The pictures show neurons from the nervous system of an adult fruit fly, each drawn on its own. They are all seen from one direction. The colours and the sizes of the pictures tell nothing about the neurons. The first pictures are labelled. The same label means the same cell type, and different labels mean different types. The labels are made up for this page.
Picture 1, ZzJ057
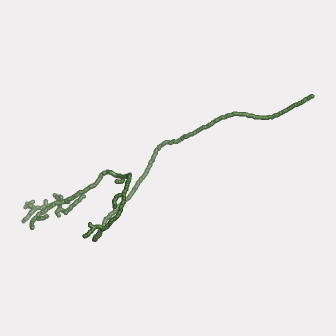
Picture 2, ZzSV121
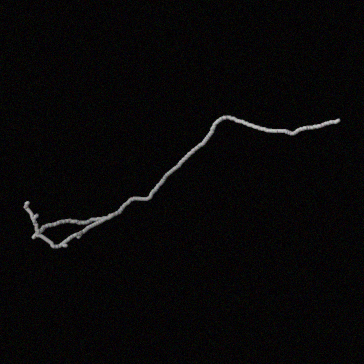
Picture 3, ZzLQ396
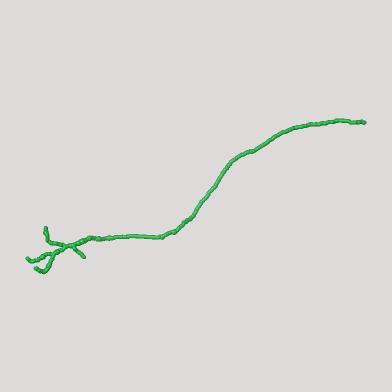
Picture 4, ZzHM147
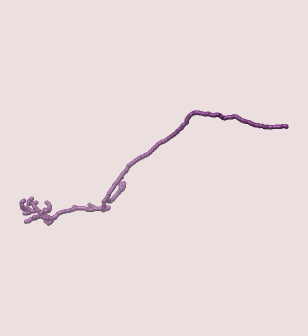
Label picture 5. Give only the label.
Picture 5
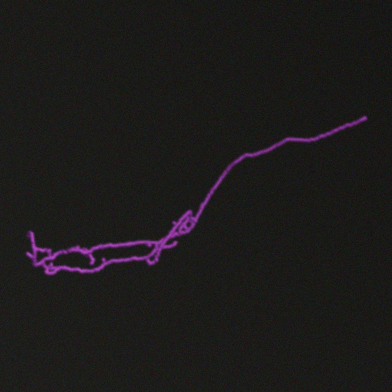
ZzHM147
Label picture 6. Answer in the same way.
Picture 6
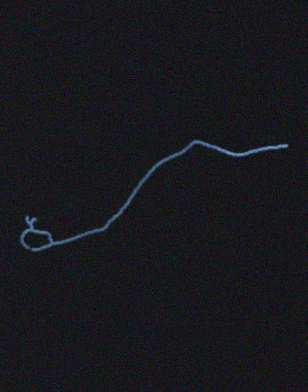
ZzLQ396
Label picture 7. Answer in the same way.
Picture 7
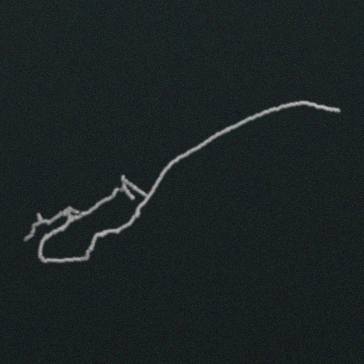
ZzJ057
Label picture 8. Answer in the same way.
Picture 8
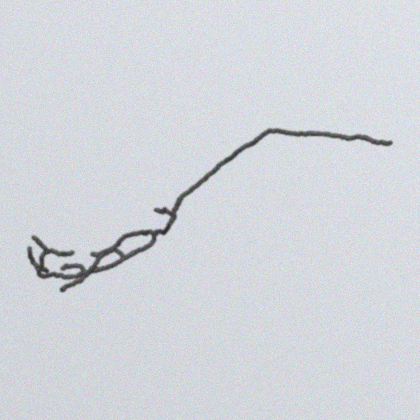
ZzSV121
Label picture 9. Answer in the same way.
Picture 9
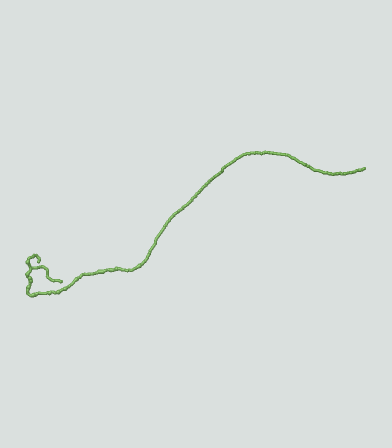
ZzLQ396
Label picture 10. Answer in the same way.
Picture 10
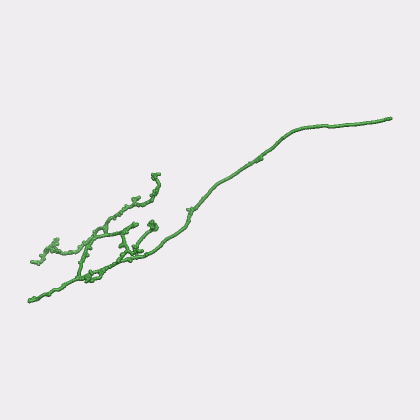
ZzJ057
